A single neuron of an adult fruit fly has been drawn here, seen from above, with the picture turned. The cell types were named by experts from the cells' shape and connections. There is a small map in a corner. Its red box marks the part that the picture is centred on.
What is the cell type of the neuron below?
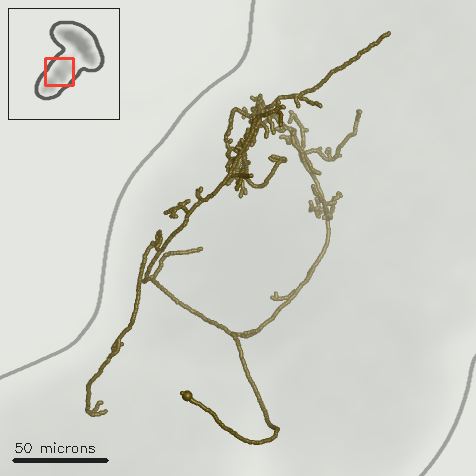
IN19B072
